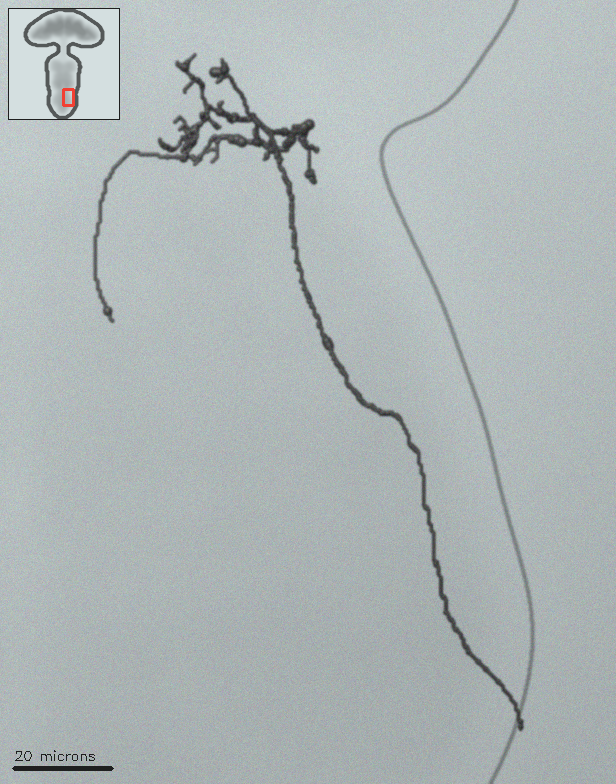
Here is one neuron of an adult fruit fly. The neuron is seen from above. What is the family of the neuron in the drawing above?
class mechanosensory tactile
